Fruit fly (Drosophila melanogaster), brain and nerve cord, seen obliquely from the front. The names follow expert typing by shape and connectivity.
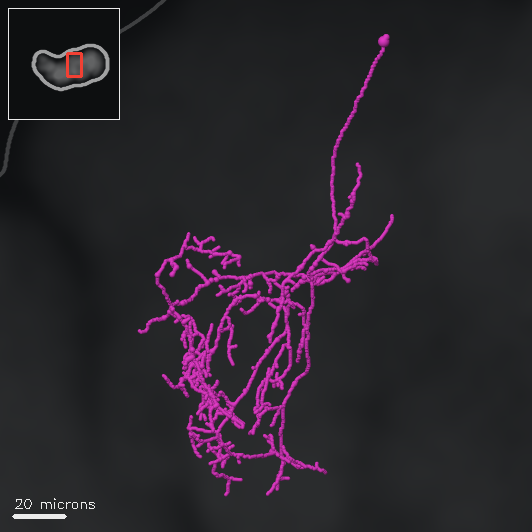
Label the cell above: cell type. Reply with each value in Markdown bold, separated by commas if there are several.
**PLP139**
